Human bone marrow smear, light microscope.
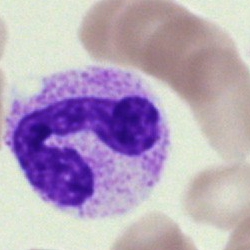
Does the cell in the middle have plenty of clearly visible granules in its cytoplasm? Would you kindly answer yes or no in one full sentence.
Yes, visible granules are present in great number in its cytoplasm.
